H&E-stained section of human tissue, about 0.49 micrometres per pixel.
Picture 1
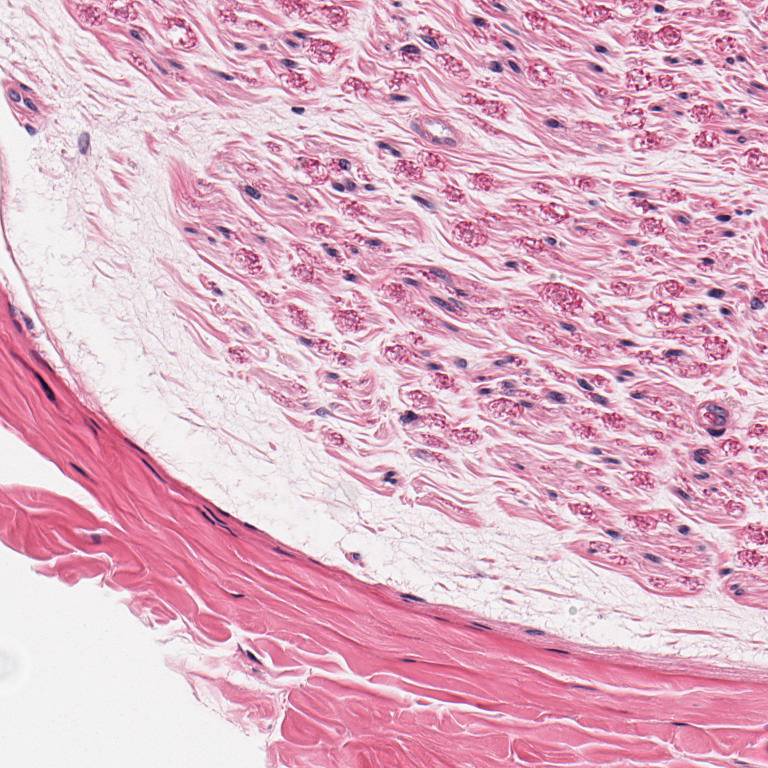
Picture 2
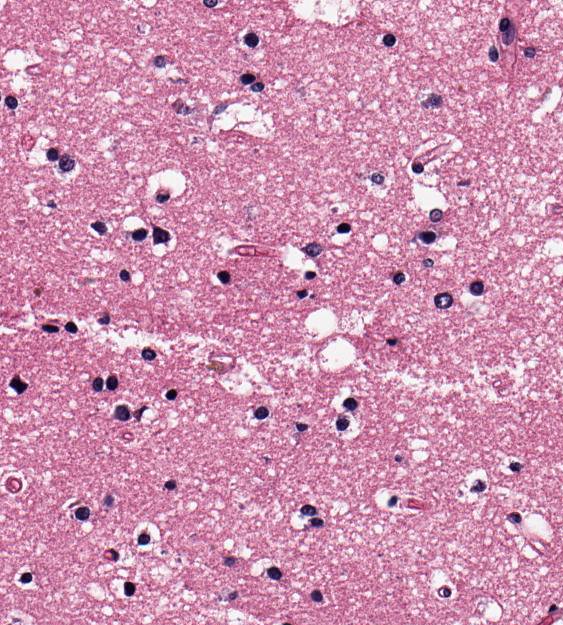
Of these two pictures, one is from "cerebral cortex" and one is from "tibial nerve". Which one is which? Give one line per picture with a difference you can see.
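Picture 1 is from the tibial nerve. The nuclei scattered among these fibres are dark and mostly elongated or spindle-shaped.
Picture 2 is from the cerebral cortex. Small round, dark-staining nuclei are scattered singly and fairly evenly across the entire field.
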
